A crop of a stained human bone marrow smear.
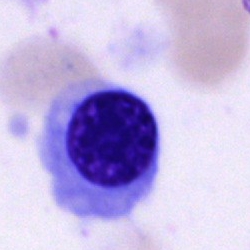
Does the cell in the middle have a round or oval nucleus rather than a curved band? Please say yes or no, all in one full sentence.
Yes, this cell's nucleus is compact and round or oval in shape.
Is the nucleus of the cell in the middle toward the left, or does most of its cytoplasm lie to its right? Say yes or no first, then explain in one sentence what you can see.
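No. The cytoplasm is wider on the left and lower side of the nucleus than on the right.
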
